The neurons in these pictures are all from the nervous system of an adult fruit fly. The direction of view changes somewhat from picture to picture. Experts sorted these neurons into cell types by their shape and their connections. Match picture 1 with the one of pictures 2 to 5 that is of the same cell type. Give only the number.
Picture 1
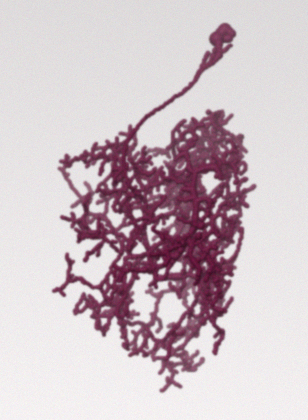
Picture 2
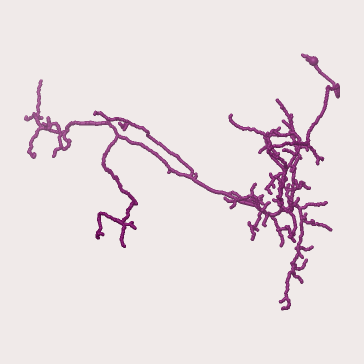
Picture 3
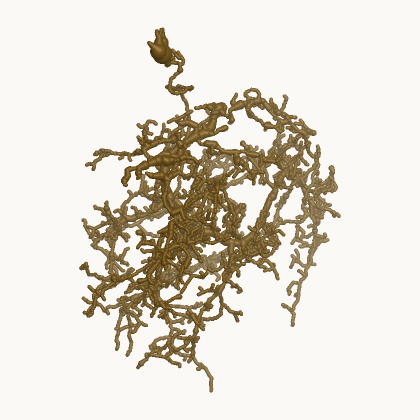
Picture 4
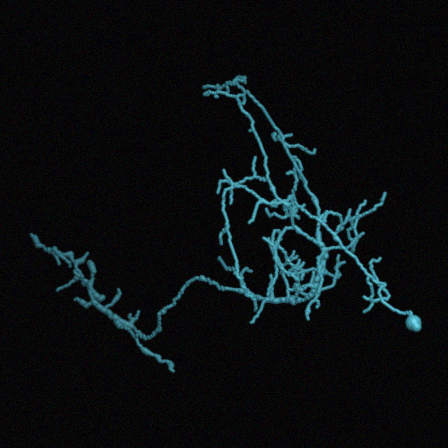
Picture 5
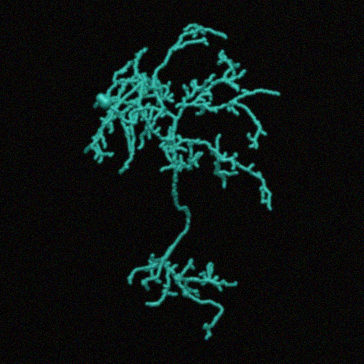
3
